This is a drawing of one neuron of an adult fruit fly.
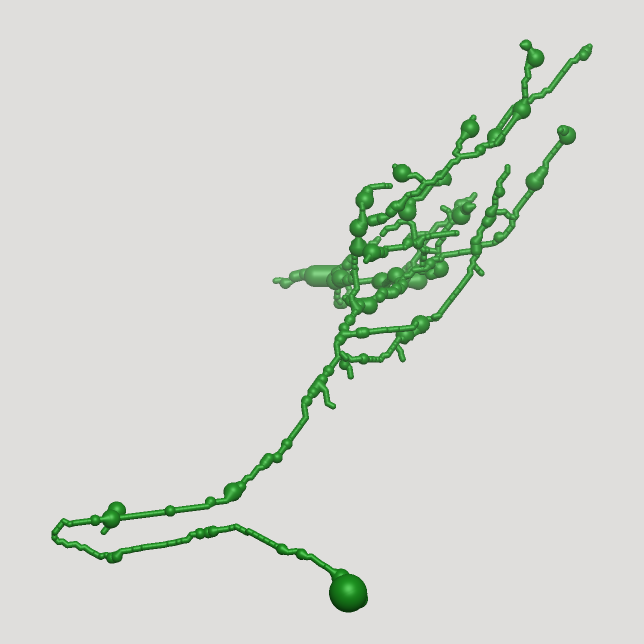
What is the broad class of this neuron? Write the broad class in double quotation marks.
"optic-lobe intrinsic neuron"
